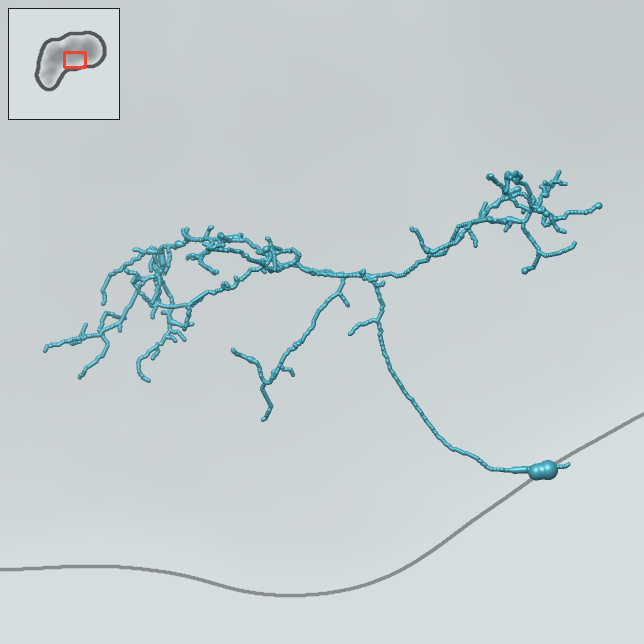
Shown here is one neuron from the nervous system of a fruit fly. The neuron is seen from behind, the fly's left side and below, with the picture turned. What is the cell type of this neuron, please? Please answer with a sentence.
The cell type is CB2401.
